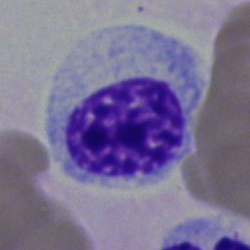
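Myelocyte, the central cell: its outline is roughly round, and the border looks smooth. The nucleus sits low in the cell, so a wider band of cytoplasm lies above it. I see coarse chromatin, clumped into dark patches with paler gaps between, and no distinct nucleolus.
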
